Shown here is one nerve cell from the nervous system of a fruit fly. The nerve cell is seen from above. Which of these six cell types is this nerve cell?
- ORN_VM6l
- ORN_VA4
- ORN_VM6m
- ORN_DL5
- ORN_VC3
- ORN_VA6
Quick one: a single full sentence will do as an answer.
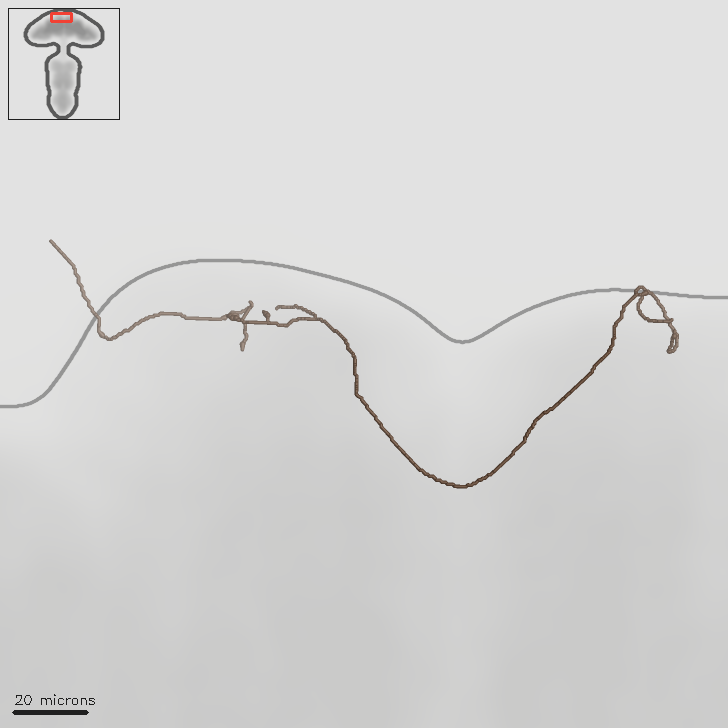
This nerve cell represents the cell type ORN_VA6.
